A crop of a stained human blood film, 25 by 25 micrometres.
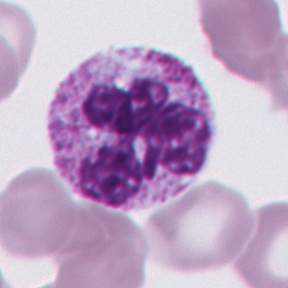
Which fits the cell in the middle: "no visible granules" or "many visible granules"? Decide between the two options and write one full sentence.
This cell has a cytoplasm with many visible granules.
